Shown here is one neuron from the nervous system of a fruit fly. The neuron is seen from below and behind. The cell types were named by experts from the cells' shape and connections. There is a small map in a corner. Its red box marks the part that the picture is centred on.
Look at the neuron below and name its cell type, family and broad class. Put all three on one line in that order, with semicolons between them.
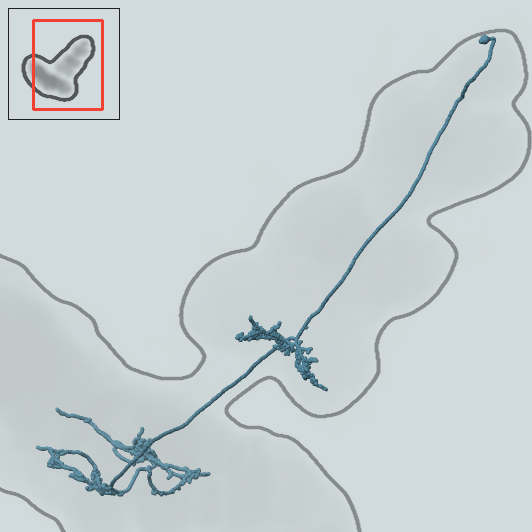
AN09B017f; hemilineage 09B; ascending neuron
